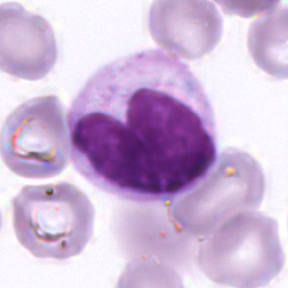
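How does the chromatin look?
Dense and dark purple, with a faint mottling.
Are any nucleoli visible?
None that I can see in the nucleus.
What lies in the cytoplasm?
Fine pinkish-purple granules are scattered through it above the nucleus, and no vacuoles show anywhere in it.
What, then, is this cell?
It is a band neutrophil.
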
